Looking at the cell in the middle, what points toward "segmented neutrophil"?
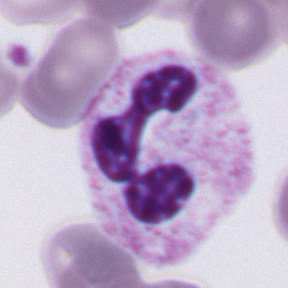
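Start with the cytoplasm, which goes well with a segmented neutrophil.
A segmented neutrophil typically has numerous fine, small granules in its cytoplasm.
Here the cytoplasm is abundant and pale pink, and it is filled with fine pink-violet granules. Now look at the nucleus: its lobes lie in a curve that opens toward the right. The chromatin in them is dark purple and coarsely clumped.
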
